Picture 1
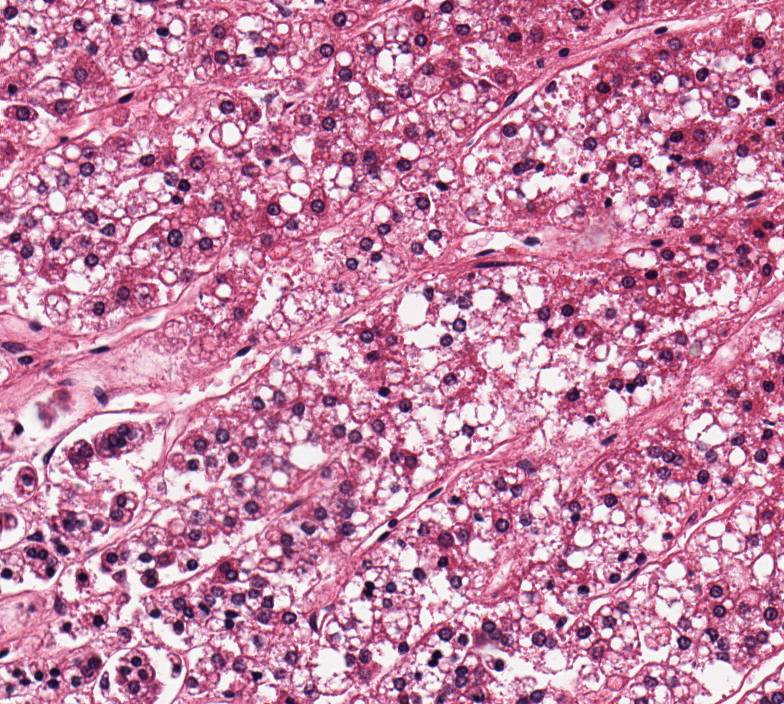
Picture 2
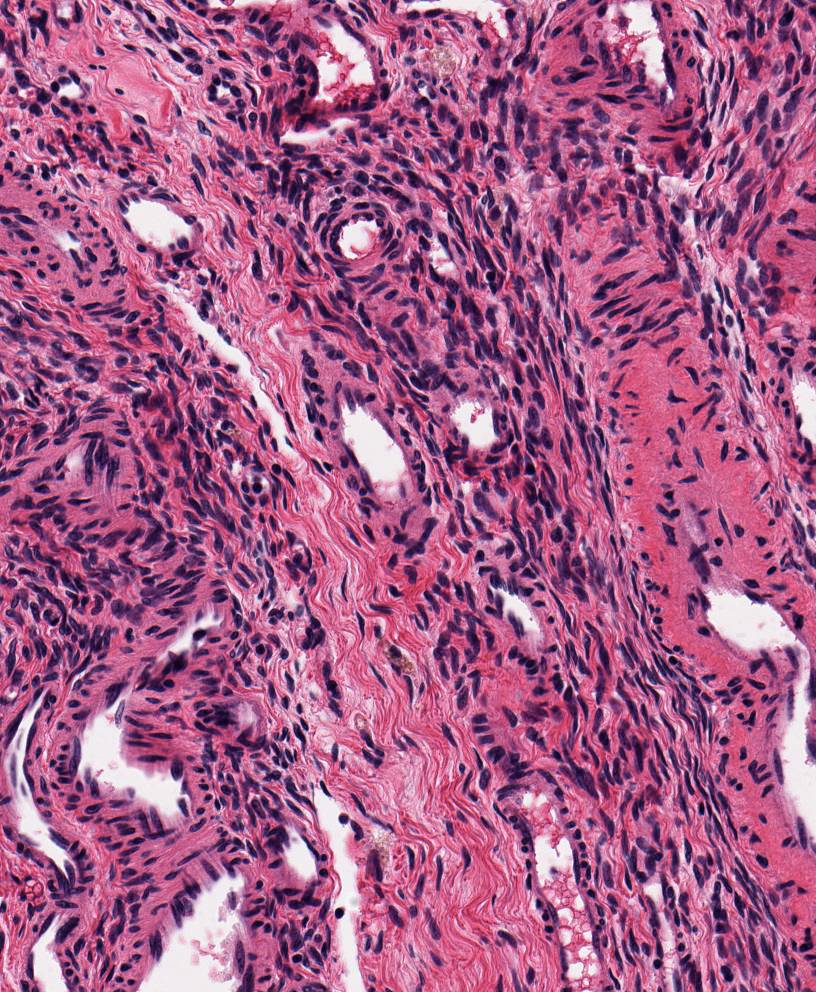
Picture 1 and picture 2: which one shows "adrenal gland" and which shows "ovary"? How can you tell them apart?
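Picture 1: adrenal gland. Picture 2: ovary. In the adrenal gland, cells form long parallel cords rising diagonally from left to right, most with pale, foamy cytoplasm packed with small clear vacuoles, and thin pink stroma with flat, elongated nuclei lining narrow vascular channels separates the cords. The ovary instead shows densely cellular spindle-cell stroma with dark, elongated oval nuclei and indistinct cytoplasm, broken by scattered slit-like spaces lined, most clearly at the lower left, by a single layer of flattened to cuboidal cells.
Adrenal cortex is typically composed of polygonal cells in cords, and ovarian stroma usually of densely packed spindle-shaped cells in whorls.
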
